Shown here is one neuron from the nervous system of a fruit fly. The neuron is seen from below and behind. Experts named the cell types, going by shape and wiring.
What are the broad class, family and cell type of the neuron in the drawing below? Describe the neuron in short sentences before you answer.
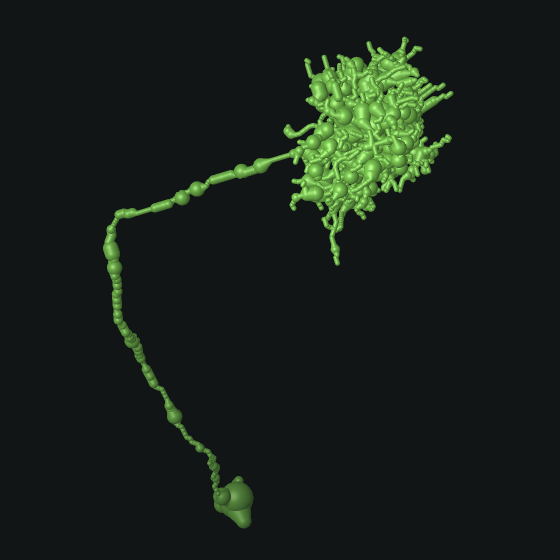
Its cell body lies at the bottom of the picture. The picture shows dozens of branch ends. Its broad class is optic-lobe intrinsic neuron. Its family is Pm. Its cell type is Pm4.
